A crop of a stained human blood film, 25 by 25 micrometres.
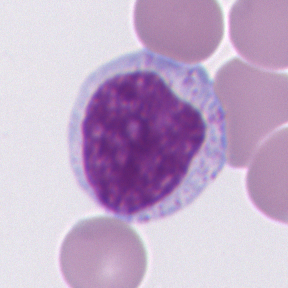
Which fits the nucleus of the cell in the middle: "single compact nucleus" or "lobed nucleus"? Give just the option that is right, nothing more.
Single compact nucleus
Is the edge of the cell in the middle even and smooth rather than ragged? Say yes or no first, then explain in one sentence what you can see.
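Yes. The cell has a round, smooth outline.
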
